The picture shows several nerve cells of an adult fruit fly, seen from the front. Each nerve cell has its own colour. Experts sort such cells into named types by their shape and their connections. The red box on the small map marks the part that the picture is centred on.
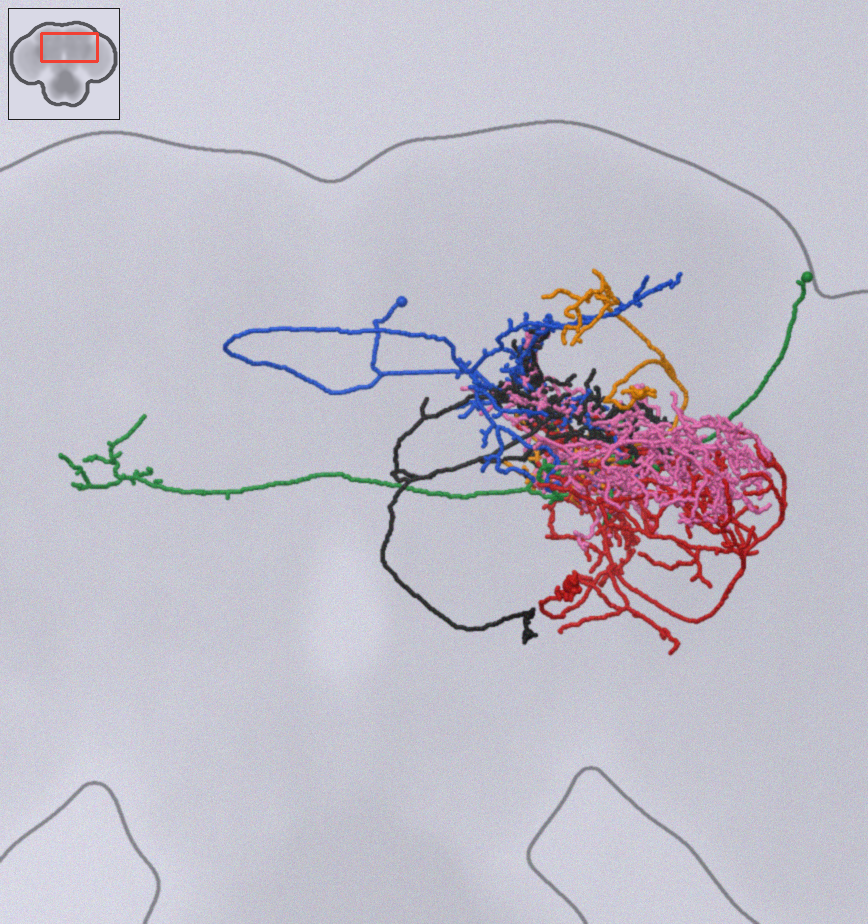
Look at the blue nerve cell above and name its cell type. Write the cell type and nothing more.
CB4071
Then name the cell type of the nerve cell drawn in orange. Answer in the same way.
PLP008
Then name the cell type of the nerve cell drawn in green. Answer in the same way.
PLP113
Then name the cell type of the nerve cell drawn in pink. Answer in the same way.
AVLP464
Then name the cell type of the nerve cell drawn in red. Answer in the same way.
PLP016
